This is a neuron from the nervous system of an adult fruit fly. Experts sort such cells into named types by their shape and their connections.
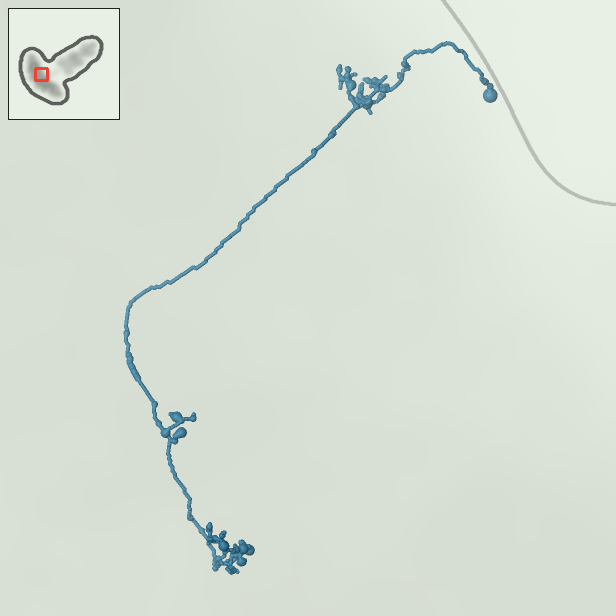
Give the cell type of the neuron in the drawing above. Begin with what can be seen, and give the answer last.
Its cell body lies at the upper right of the picture. In this view it is taller than it is wide. Its broad class is central-brain intrinsic neuron. It is of cell type PFNp_a.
